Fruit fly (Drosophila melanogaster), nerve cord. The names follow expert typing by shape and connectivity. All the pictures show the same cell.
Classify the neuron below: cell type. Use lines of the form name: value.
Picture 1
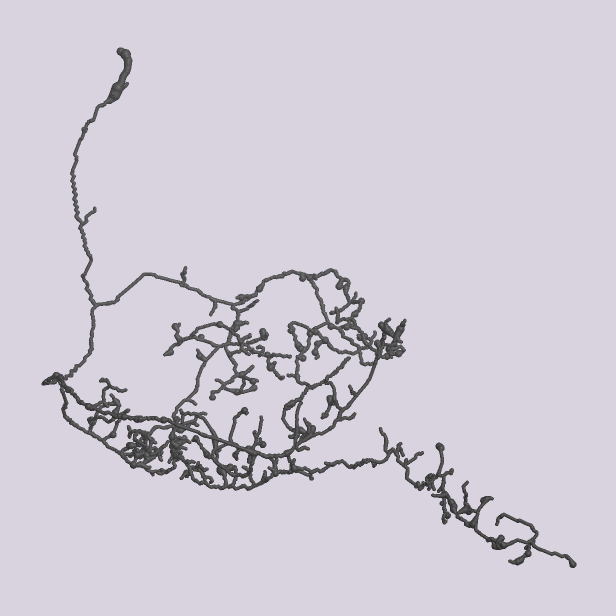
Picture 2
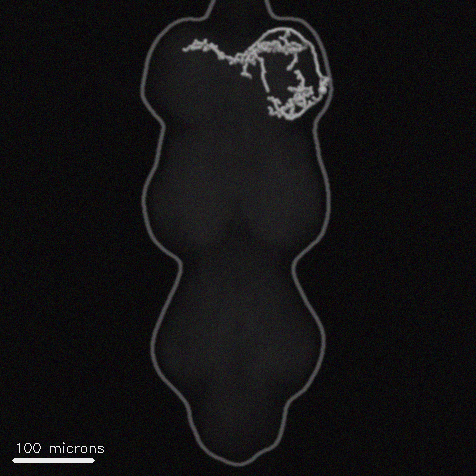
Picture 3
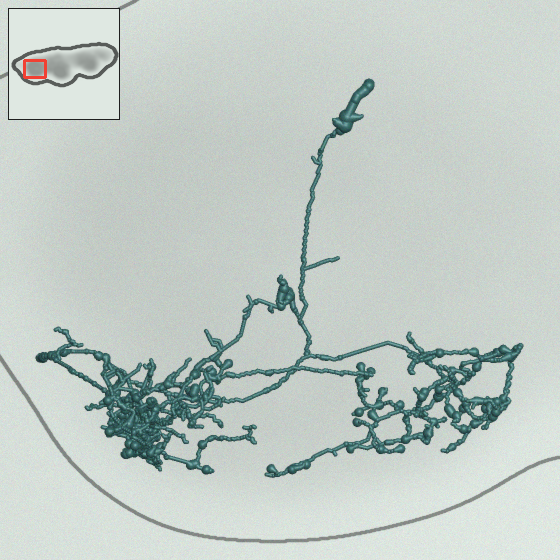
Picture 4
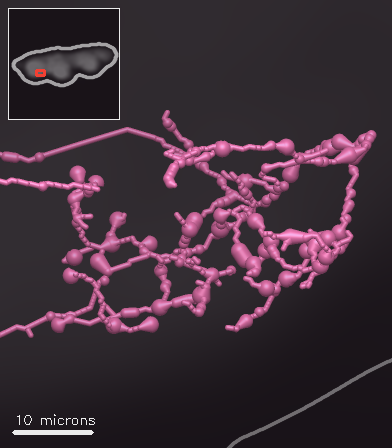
cell type: IN13A007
